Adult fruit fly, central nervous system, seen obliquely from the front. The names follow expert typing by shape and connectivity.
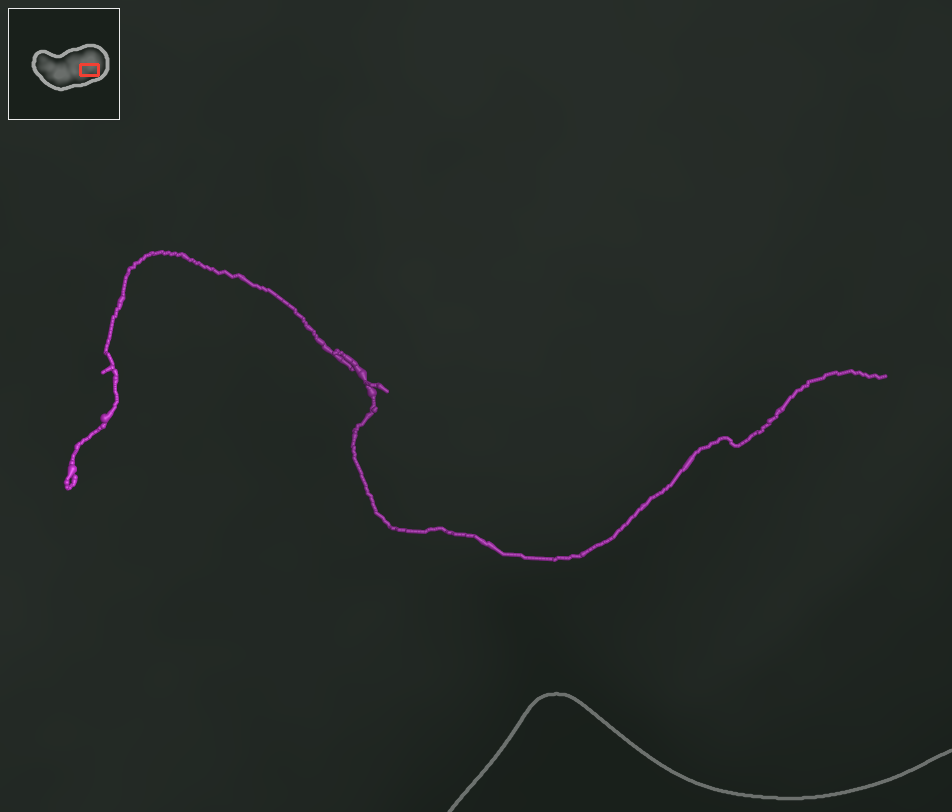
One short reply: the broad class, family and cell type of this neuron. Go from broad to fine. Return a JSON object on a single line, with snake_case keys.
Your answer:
{"broad_class": "sensory neuron entering the brain", "family": "class olfactory", "cell_type": "ORN_VM6m"}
